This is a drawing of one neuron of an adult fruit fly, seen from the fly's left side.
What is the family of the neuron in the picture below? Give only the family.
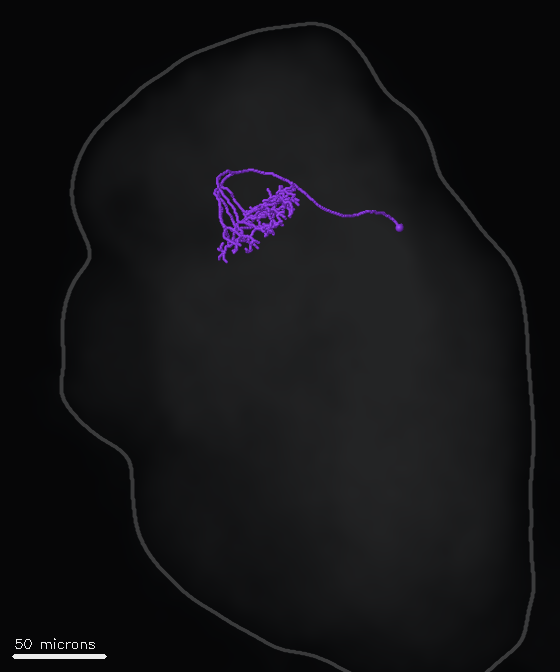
hemilineage DM6_dorso_medial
